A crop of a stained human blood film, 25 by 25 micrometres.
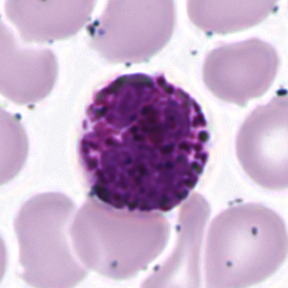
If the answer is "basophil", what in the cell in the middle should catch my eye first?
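First, size: the cell is about 12 micrometres across.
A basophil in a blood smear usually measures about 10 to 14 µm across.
The 12 micrometres sits inside that range. Second, granules: coarse dark purple-black granules fill the whole cell.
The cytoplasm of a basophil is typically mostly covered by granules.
Third, the nucleus: granules lie over it, so its outline is hard to trace.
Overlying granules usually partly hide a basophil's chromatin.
Finally, the granules vary clearly in size, and those at the edge make the cell margin bumpy.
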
